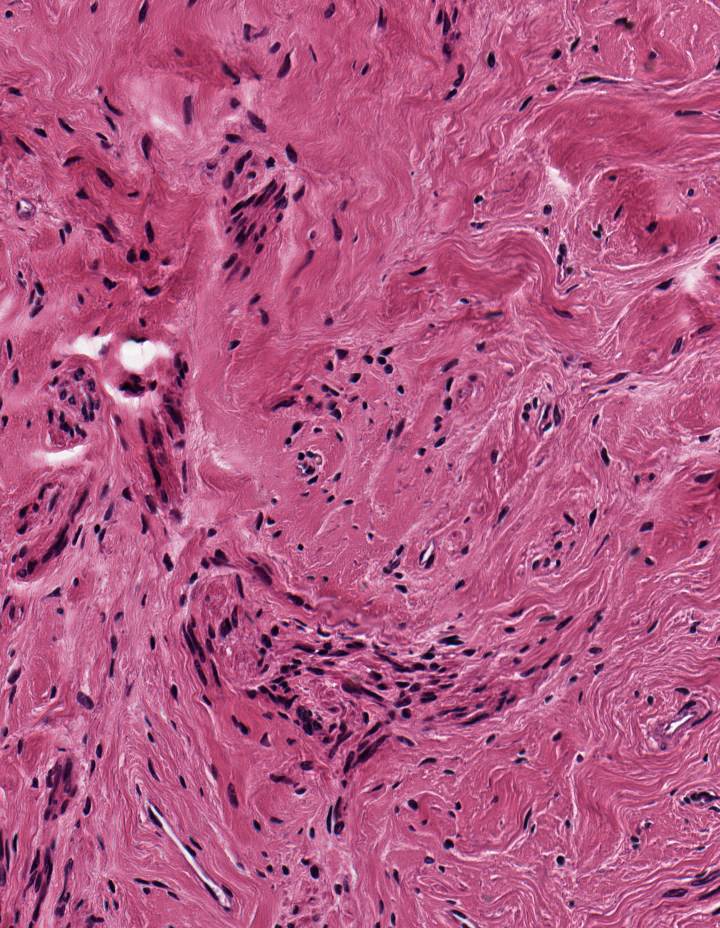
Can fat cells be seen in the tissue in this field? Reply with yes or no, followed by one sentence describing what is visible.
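No. No fat cells are present anywhere in the field.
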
